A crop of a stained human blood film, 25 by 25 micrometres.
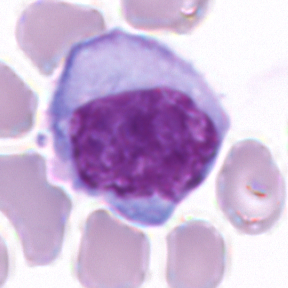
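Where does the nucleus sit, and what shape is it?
In the lower part of the cell rather than at its centre; it is oval, about 13 by 10 micrometres.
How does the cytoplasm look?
Plentiful and pale blue, turning deeper blue at the cell's outer edge, with its broadest band above the nucleus.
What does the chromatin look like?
Blotchy: darker purple clumps with paler areas between them.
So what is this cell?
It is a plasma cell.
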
